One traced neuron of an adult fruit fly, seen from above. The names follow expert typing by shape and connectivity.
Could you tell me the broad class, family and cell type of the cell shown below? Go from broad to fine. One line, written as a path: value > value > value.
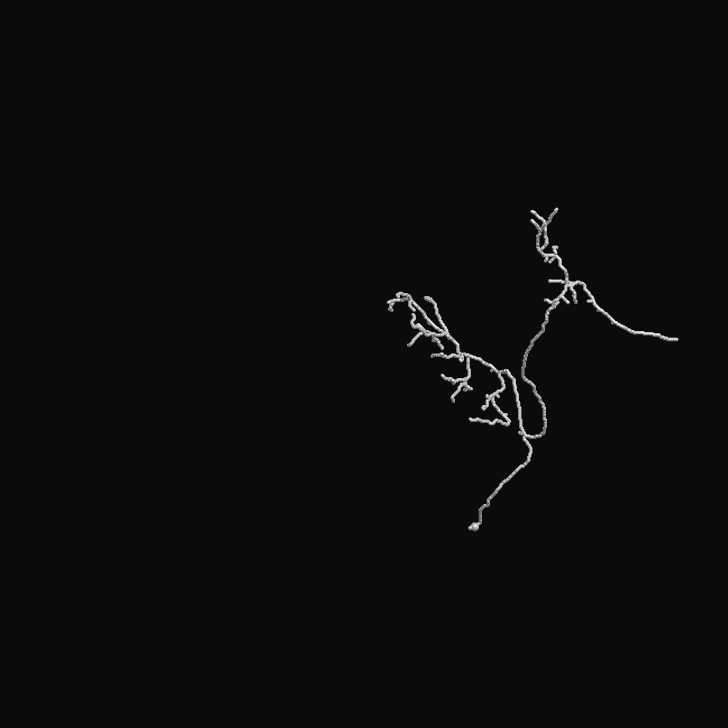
visual projection neuron > hemilineage VLPp&l1_lateral > LC41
